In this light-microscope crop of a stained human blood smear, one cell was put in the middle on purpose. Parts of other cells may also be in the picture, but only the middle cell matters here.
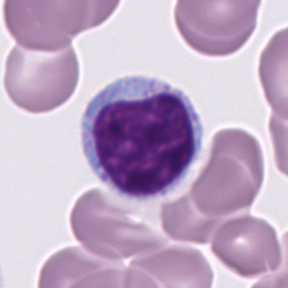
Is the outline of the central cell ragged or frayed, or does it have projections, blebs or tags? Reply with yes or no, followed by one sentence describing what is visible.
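No. The cell's outline is smooth, with no surface projections.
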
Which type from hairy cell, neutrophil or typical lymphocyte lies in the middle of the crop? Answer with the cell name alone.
typical lymphocyte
